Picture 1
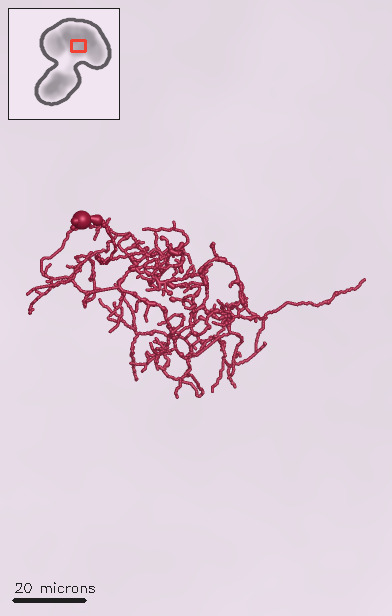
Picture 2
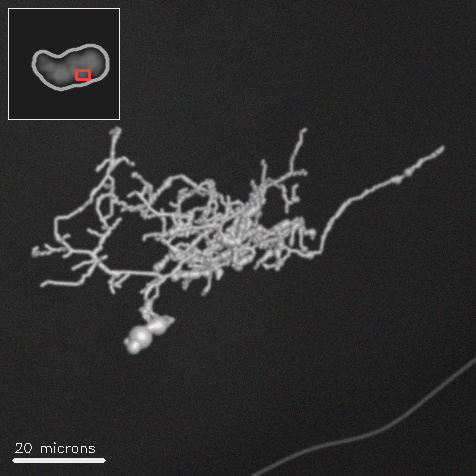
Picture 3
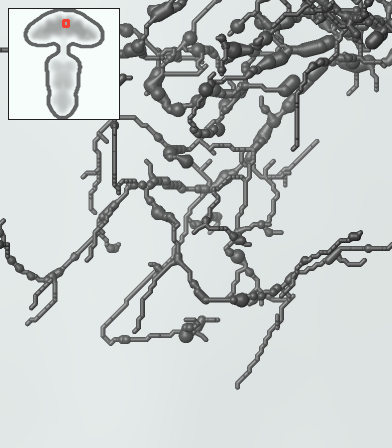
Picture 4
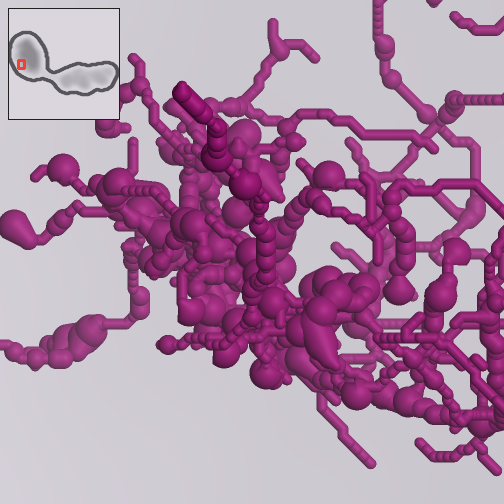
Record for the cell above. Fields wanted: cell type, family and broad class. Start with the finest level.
GNG257; hemilineage TRdl_a; central-brain intrinsic neuron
